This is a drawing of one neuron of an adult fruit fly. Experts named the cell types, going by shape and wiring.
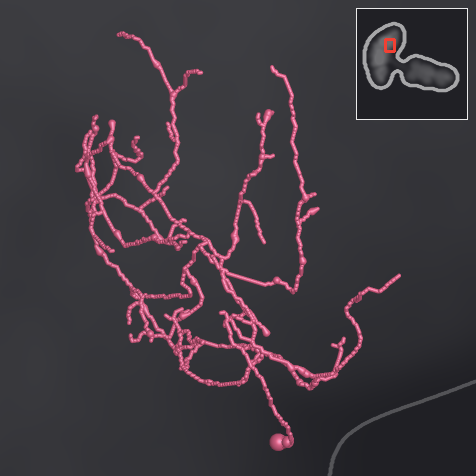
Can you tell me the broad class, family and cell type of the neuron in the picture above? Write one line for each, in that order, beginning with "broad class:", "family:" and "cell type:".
broad class: optic-lobe intrinsic neuron
family: Li
cell type: Li35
